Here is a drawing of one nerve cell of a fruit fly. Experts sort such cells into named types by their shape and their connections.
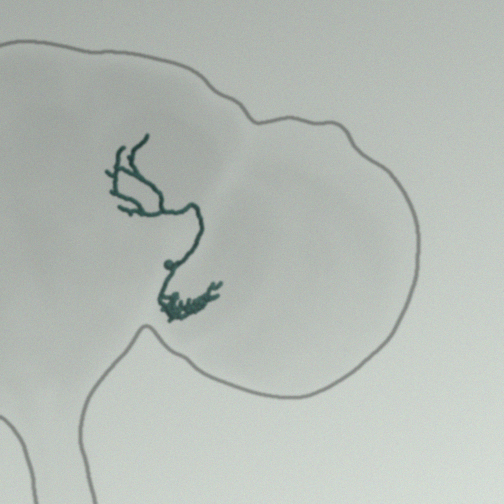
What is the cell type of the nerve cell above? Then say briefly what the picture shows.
It is of cell type LoVP3. It is a visual projection neuron. It lies in the brain. In this view it is taller than it is wide.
